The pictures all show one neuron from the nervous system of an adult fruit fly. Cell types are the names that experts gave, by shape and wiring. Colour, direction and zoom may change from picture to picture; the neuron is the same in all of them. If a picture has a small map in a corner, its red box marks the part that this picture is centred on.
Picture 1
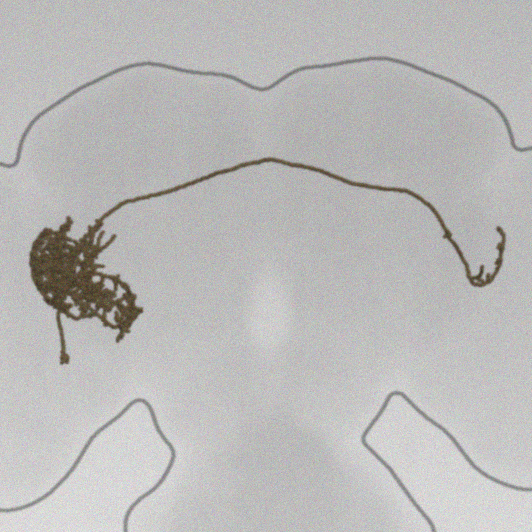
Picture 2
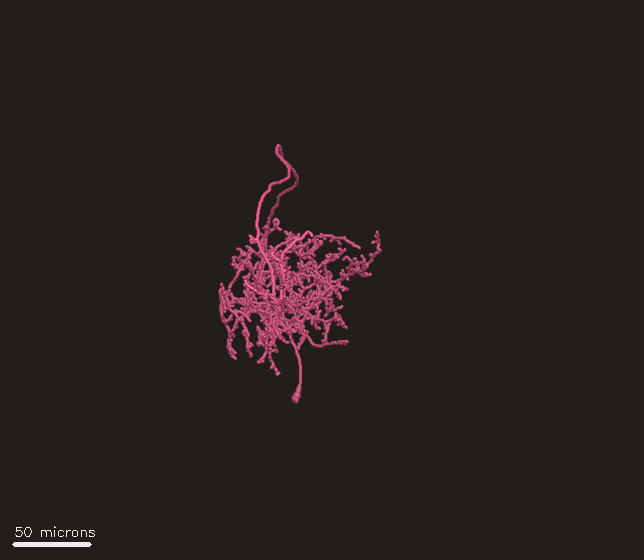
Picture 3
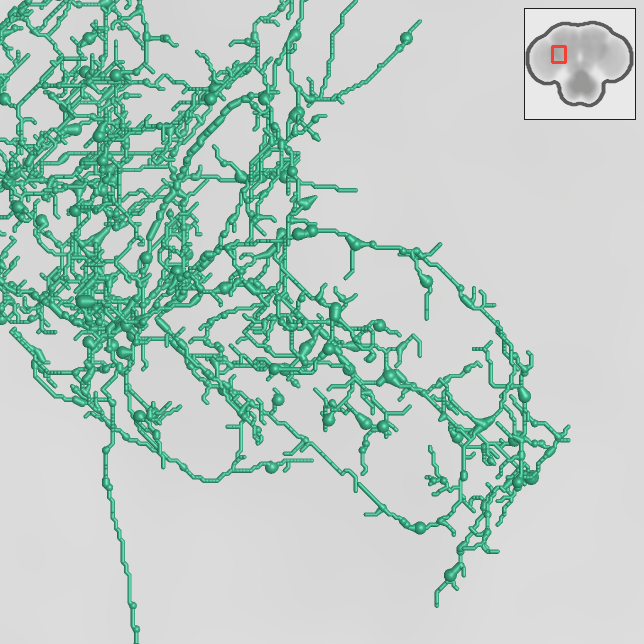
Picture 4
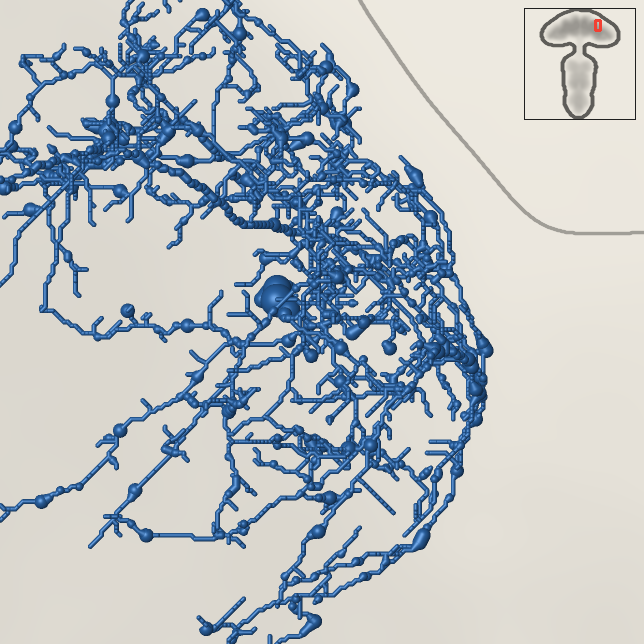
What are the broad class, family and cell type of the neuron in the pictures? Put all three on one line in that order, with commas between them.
central-brain intrinsic neuron, hemilineage VLPl&p2_lateral, CB1938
